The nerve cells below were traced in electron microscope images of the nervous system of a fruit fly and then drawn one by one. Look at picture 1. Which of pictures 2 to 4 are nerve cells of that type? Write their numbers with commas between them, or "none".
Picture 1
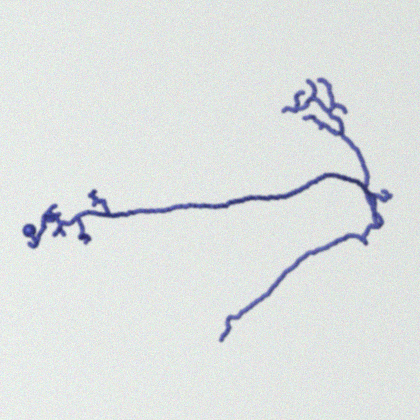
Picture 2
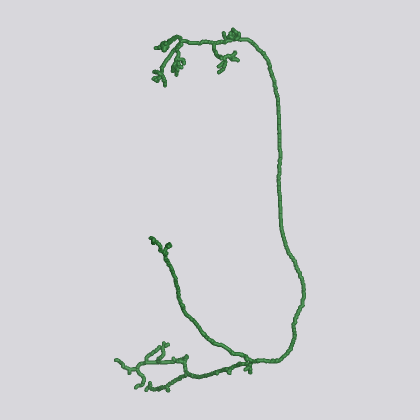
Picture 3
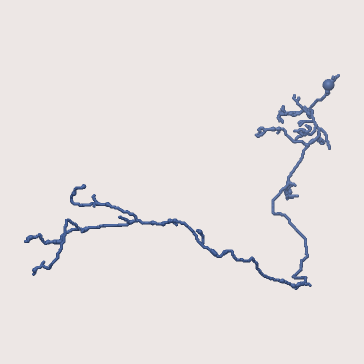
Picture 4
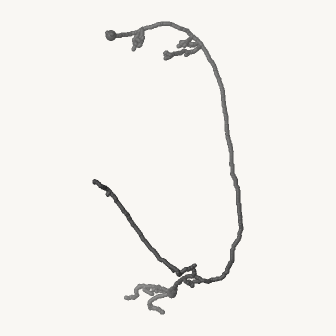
2, 4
